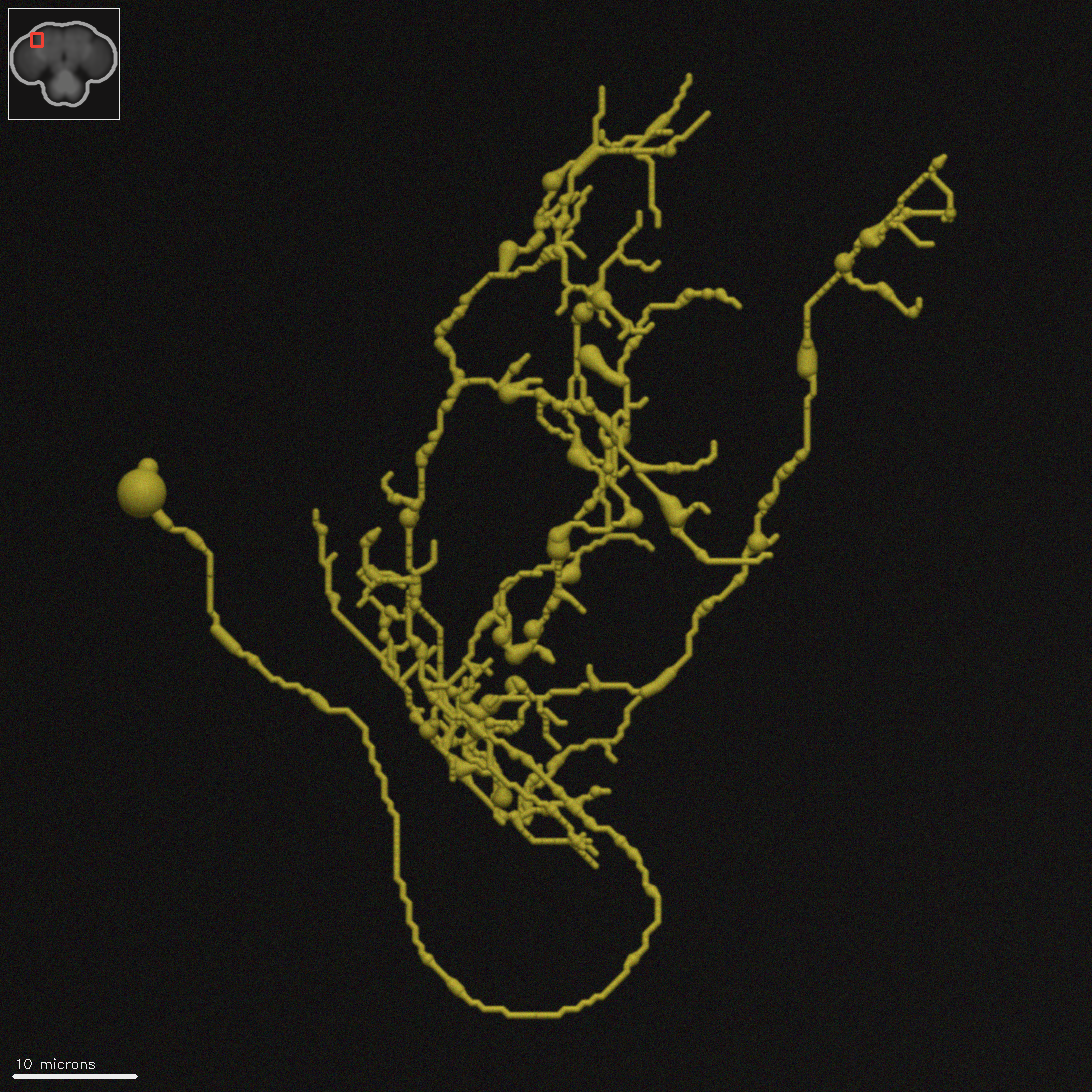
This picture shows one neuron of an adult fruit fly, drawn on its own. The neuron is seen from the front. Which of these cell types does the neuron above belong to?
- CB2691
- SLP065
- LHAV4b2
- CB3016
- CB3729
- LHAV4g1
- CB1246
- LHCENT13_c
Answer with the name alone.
CB3729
